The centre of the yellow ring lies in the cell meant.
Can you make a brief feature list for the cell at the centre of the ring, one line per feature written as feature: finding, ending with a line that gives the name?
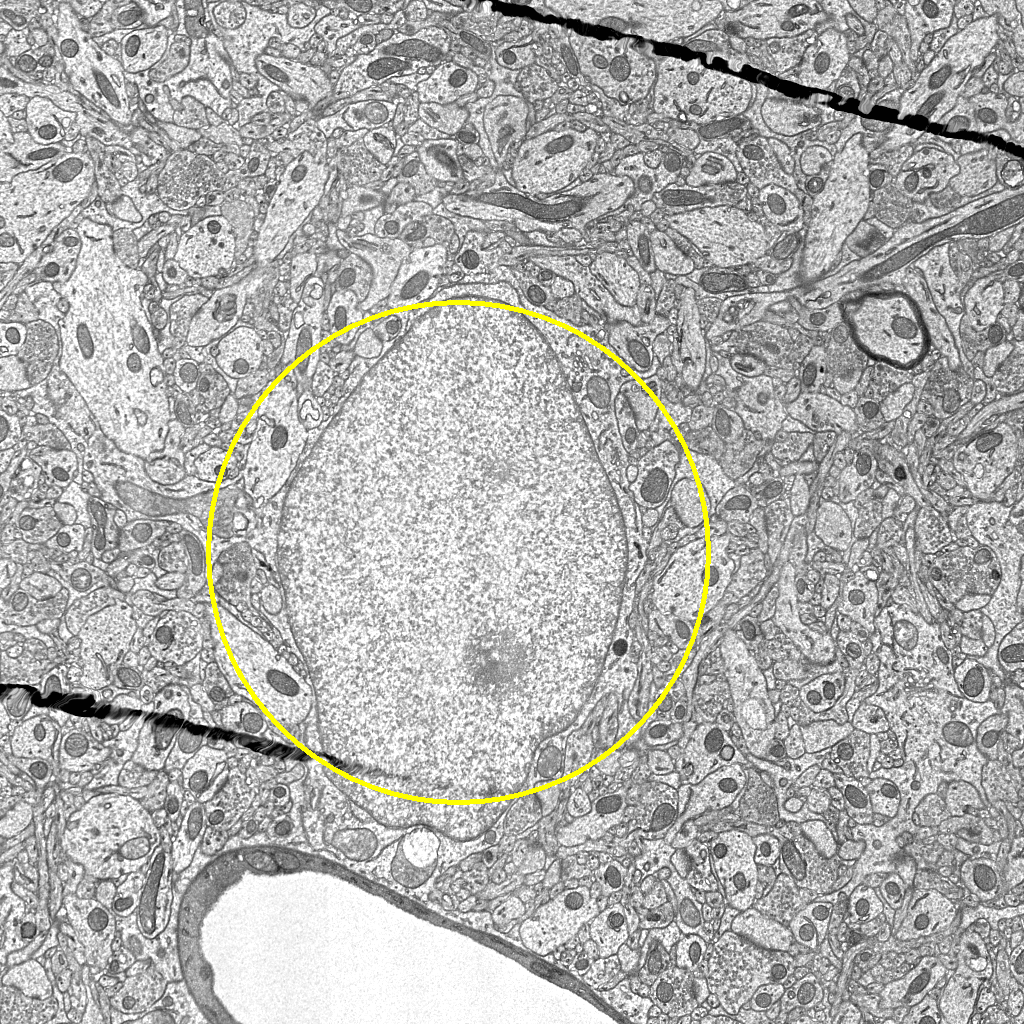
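Nucleus shape: oval, see how it narrows towards its upper end
Outline: smooth, with no deep folds
Chromatin: pale and finely granular throughout, no large dark clumps
Patch: faint, poorly bounded and darker, in the lower half of the nucleus
Name: astrocyte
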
